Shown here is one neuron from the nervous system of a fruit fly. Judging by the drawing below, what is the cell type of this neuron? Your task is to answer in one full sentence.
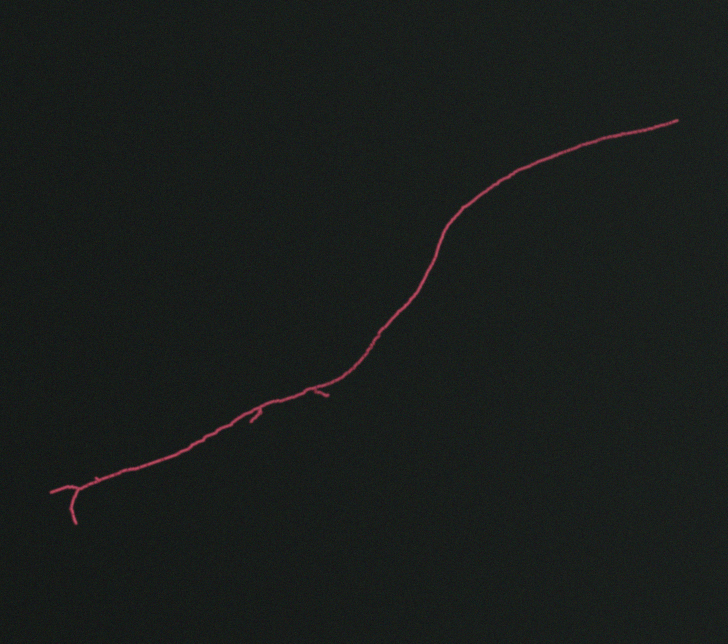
This neuron is included in the cell type SNpp02.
